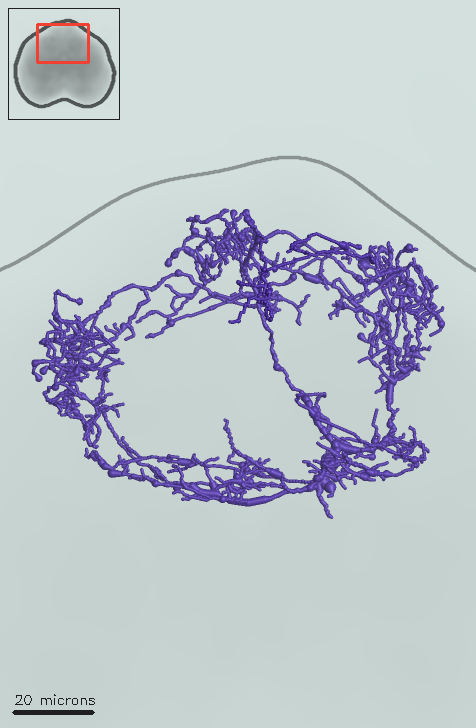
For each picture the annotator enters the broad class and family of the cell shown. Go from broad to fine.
efferent neuron of the nerve cord; hemilineage 00B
